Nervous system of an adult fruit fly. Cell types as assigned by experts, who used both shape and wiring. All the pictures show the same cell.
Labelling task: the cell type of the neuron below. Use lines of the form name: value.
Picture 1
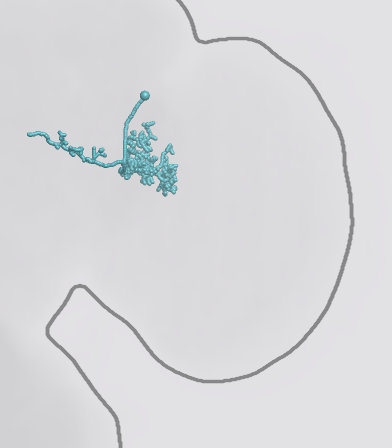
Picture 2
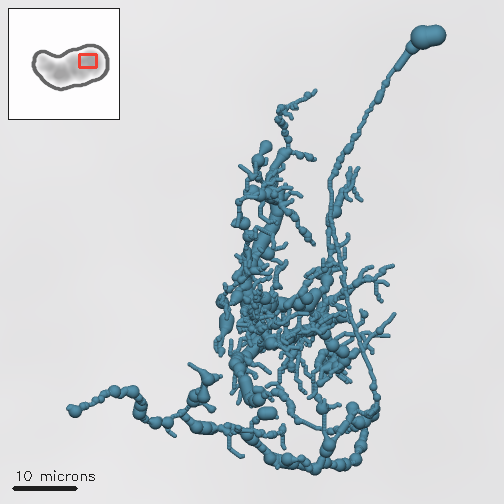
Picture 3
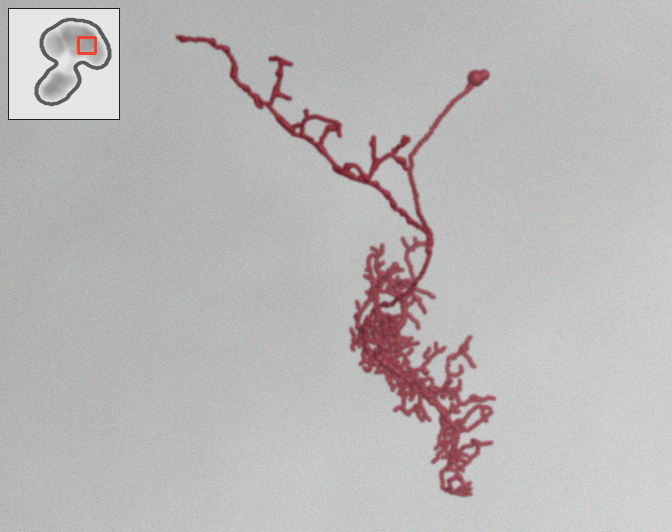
cell type: LPLC1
